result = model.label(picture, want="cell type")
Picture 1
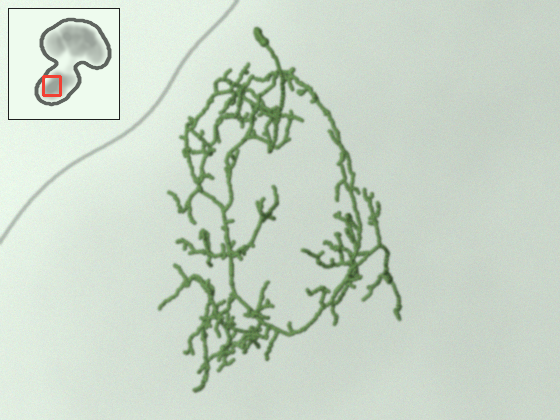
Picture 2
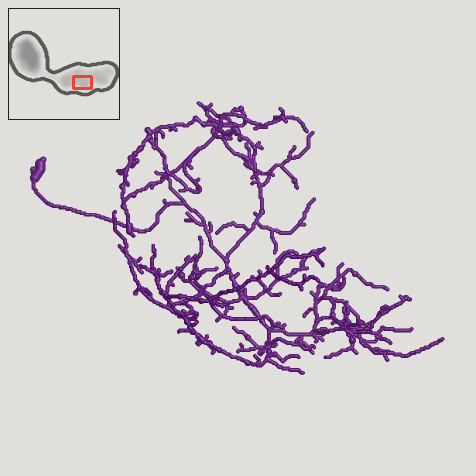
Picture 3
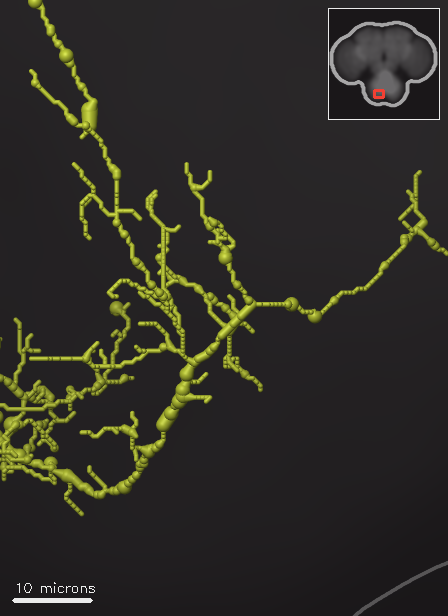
IN16B075_g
